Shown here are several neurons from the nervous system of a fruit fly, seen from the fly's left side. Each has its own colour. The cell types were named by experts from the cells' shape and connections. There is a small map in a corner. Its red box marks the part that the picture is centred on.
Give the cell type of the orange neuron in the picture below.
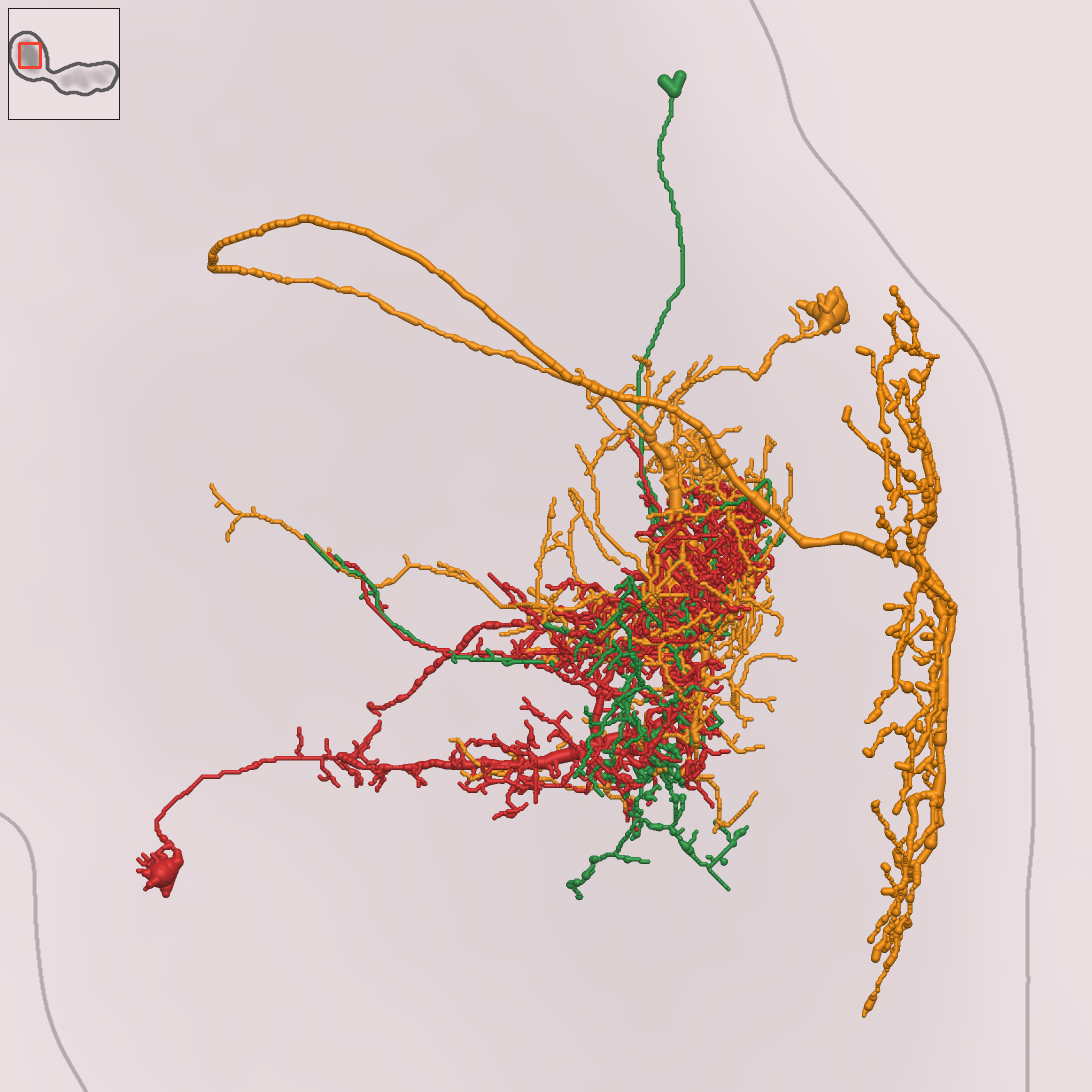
LPT53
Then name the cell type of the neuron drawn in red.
WED075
